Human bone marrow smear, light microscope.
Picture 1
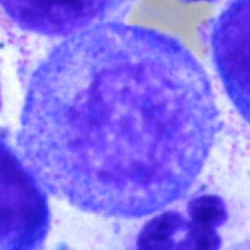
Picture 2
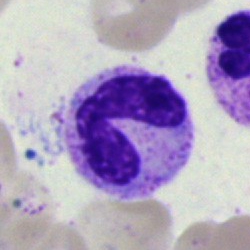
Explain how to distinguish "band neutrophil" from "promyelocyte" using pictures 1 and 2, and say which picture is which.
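Picture 1 shows a promyelocyte; picture 2 shows a band neutrophil. Both central cells have a round, smooth outline, and neither shows vacuoles in its cytoplasm. In picture 1 the chromatin is finely stippled rather than coarsely clumped, and a moderate rim of pale blue cytoplasm surrounds the nucleus. In picture 2 the chromatin is dark purple and coarsely clumped, and no nucleoli are visible.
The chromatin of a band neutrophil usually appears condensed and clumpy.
The nucleus in picture 2 is a thick curved band, bent into a C shape that opens toward the right.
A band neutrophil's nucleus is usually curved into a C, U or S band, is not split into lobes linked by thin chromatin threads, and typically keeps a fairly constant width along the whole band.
Part of another nucleated cell, with granular cytoplasm, lies at the upper right edge of picture 2.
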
